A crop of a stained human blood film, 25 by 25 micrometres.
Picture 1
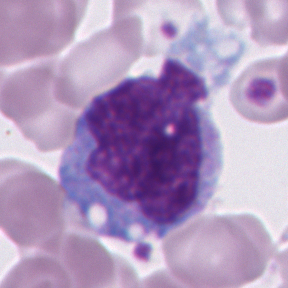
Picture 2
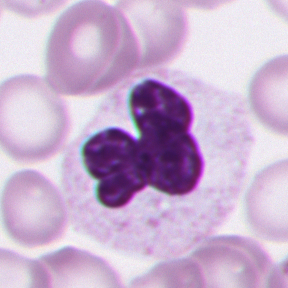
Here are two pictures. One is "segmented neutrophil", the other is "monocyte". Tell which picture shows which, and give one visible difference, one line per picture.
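Picture 1 – monocyte. No distinct granules can be seen in the cytoplasm.
Picture 2 – segmented neutrophil. Fine pinkish granules are scattered throughout the cytoplasm.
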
